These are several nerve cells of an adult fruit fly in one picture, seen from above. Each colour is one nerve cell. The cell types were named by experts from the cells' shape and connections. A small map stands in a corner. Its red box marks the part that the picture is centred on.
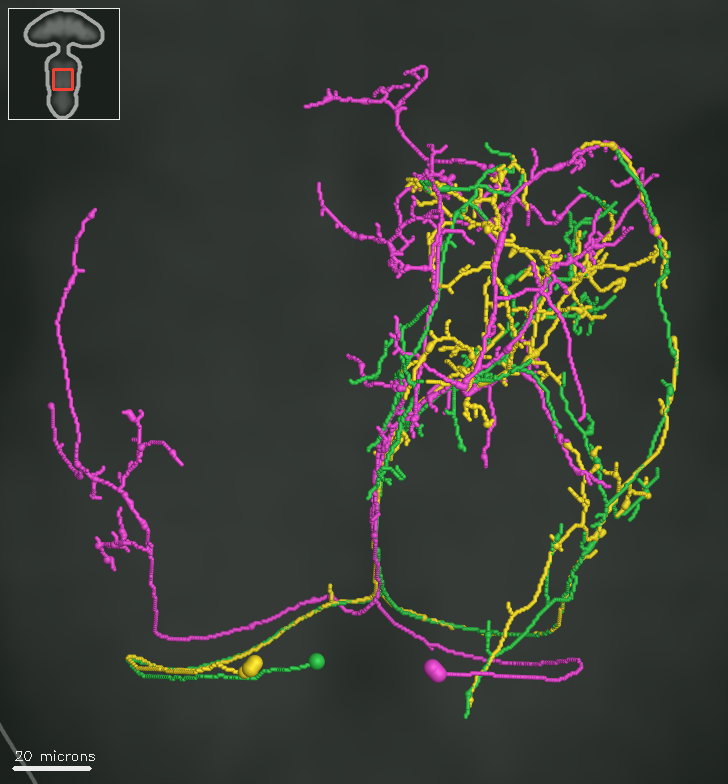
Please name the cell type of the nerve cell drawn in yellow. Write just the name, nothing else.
IN19B090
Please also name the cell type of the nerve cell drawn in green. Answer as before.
IN19B103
